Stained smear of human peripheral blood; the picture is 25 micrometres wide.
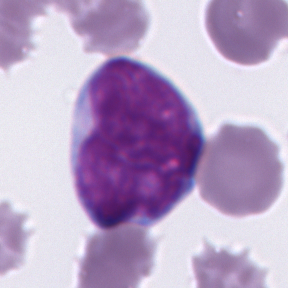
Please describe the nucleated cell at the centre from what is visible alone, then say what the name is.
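A smooth outline, free of hairy or bleb-like projections, encloses this cell. Its nucleus is folded, with grooves that divide it into several lobes. The cytoplasm forms a scant, pale blue rim and holds no vacuoles. This is a myeloblast.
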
